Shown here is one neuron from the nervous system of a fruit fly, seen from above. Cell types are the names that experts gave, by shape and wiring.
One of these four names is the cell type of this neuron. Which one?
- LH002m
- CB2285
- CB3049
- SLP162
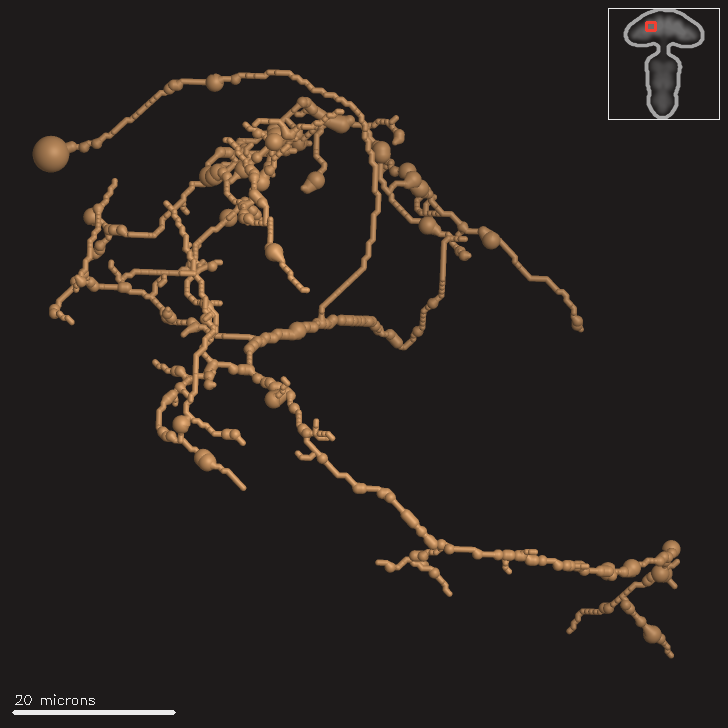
CB3049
